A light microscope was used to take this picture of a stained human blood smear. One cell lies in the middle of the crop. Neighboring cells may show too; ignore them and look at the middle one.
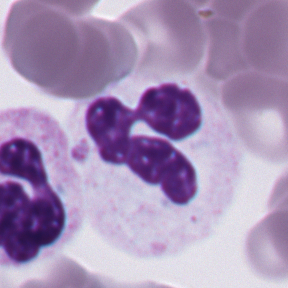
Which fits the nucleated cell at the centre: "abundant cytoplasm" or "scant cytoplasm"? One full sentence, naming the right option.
Its cytoplasm is plentiful around the nucleus.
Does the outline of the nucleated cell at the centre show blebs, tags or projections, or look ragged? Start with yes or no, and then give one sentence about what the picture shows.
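No. The cell has a roughly round, smooth outline.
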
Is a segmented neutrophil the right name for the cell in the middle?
yes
